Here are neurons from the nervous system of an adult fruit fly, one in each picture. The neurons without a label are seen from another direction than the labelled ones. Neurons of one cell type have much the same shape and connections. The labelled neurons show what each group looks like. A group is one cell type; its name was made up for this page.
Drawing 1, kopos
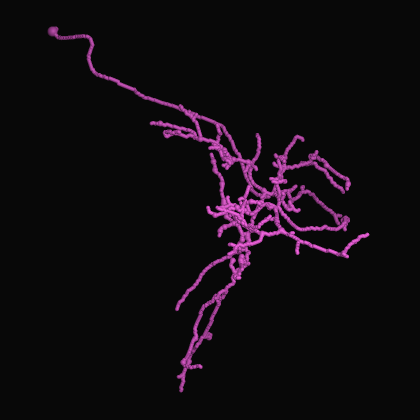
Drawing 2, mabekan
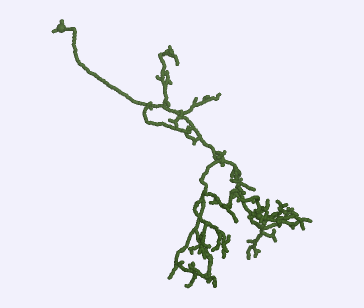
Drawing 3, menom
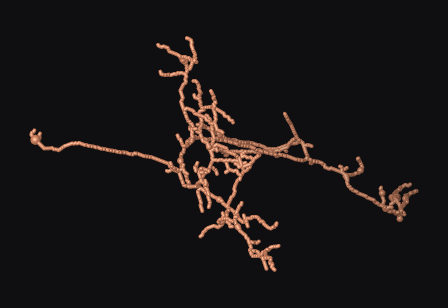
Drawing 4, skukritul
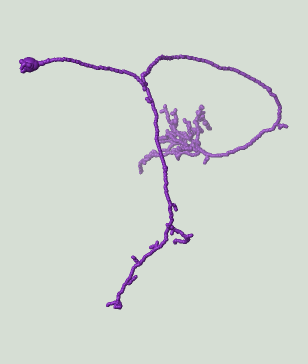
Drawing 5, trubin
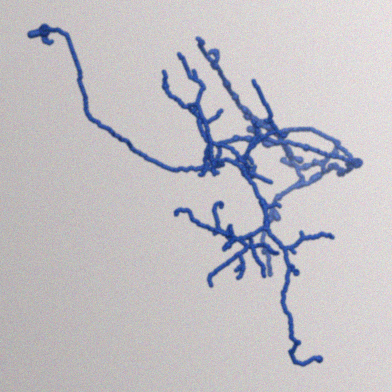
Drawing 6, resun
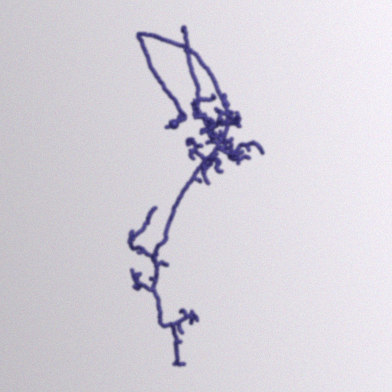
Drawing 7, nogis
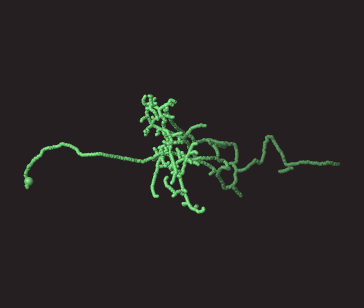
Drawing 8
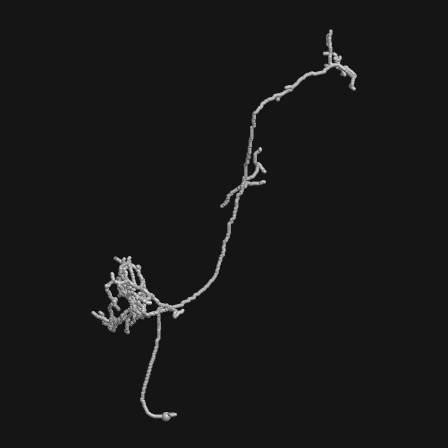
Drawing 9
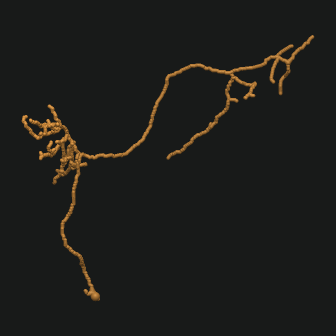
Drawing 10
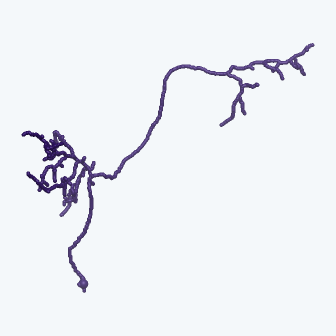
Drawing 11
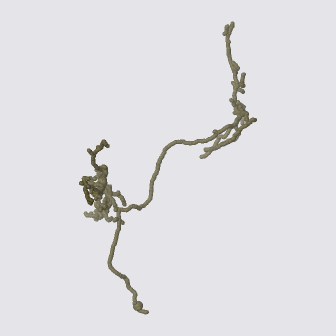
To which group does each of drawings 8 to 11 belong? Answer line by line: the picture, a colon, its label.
8: menom
9: trubin
10: trubin
11: nogis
